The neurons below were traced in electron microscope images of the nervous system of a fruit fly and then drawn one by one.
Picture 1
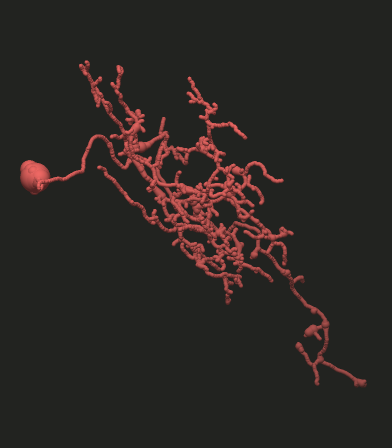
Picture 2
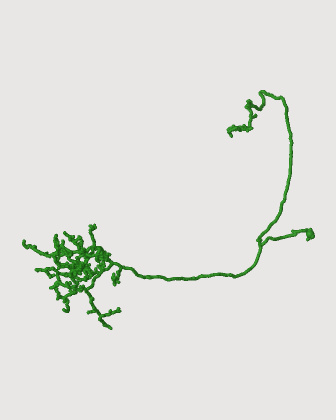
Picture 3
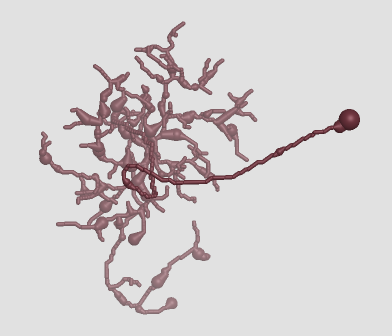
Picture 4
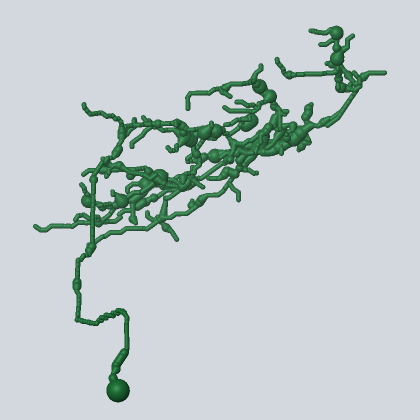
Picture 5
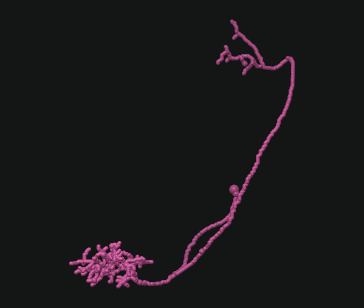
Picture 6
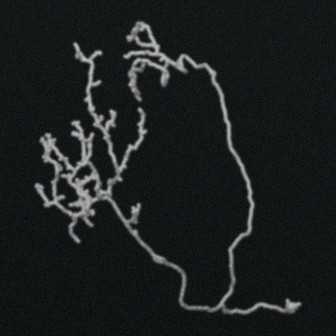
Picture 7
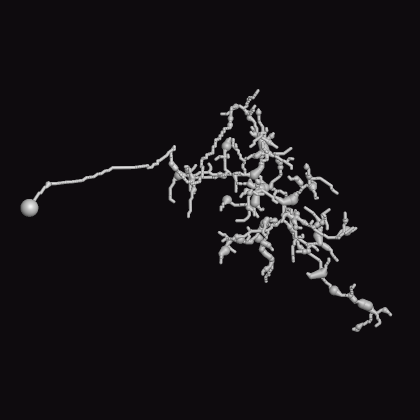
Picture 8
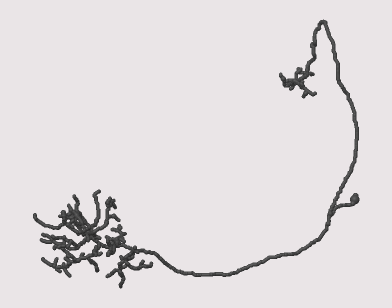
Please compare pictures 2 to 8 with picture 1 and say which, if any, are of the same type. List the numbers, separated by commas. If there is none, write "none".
3, 4, 7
